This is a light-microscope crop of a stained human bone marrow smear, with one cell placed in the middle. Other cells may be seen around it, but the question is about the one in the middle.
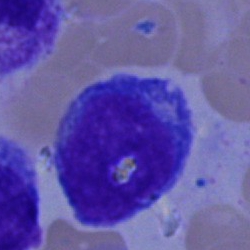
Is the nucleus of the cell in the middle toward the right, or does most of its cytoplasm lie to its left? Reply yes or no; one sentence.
No, rather than to the left, most cytoplasm lies to the right of the nucleus.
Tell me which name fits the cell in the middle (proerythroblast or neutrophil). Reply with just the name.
proerythroblast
